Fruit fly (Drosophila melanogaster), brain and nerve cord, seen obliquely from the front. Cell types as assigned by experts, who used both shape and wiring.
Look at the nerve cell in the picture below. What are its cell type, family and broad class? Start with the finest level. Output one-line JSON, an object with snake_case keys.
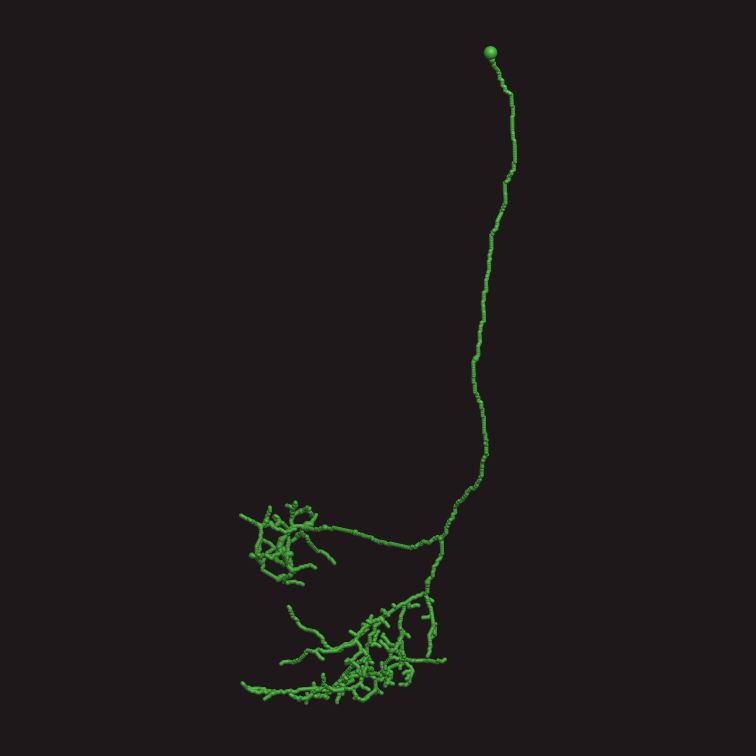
{"cell_type": "CB1394_b", "family": "hemilineage DM1_antero_ventral", "broad_class": "central-brain intrinsic neuron"}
